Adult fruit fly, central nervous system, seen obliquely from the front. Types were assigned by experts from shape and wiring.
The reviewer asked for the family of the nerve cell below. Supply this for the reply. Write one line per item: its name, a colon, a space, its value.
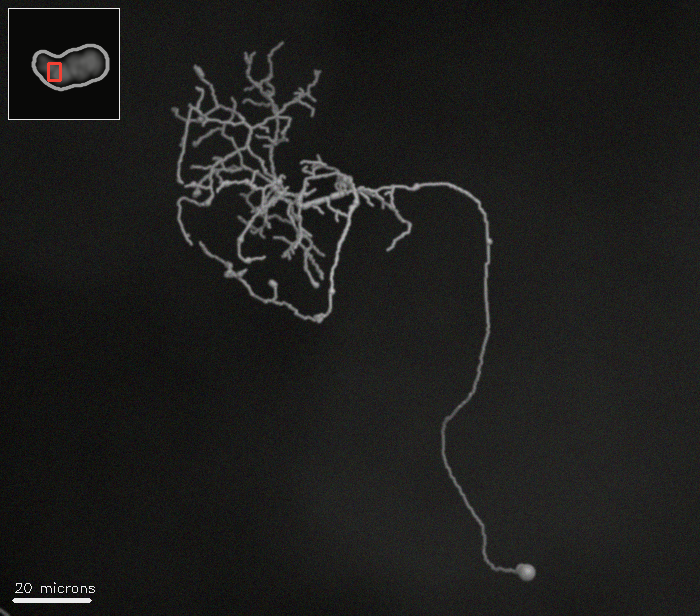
family: hemilineage 02A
